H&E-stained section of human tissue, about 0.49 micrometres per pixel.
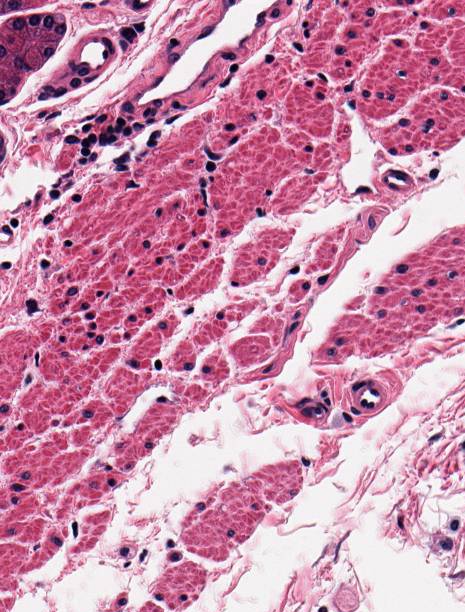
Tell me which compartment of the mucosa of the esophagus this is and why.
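Smooth muscle fills most of this field. Bundles of pink-staining cells occupy most of it, separated by pale clefts of loose connective tissue.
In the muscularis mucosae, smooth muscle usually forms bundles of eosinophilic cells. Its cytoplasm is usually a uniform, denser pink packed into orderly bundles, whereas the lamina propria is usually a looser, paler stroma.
Here the muscle cytoplasm is uniformly eosinophilic, with no visible cross-striations. Small dark round nuclei consistent with lymphocytes cluster along a bundle edge at upper left.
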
